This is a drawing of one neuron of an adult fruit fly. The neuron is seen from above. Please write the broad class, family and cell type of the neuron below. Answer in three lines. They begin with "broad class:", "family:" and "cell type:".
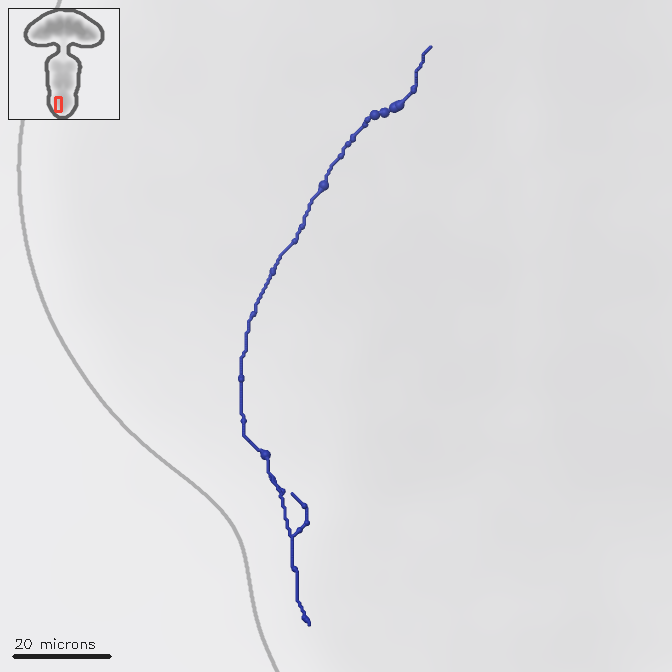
broad class: sensory neuron entering the nerve cord
family: class mechanosensory tactile
cell type: SNta31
